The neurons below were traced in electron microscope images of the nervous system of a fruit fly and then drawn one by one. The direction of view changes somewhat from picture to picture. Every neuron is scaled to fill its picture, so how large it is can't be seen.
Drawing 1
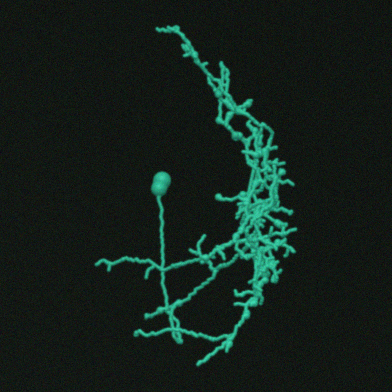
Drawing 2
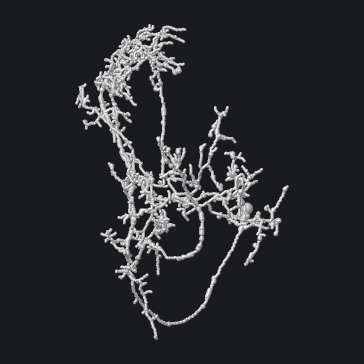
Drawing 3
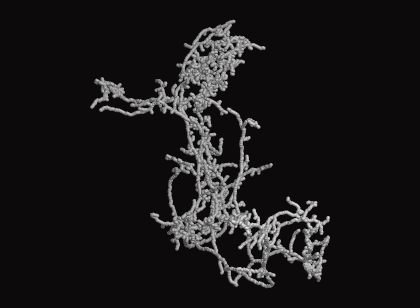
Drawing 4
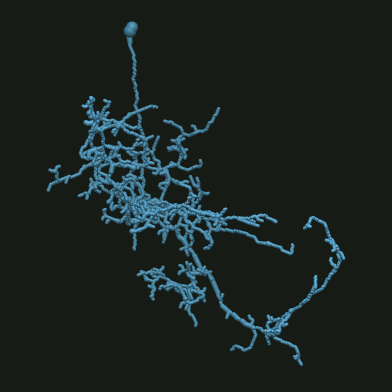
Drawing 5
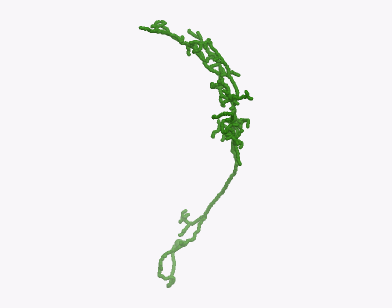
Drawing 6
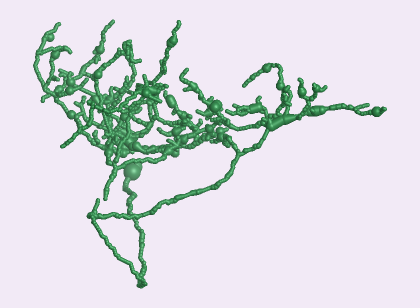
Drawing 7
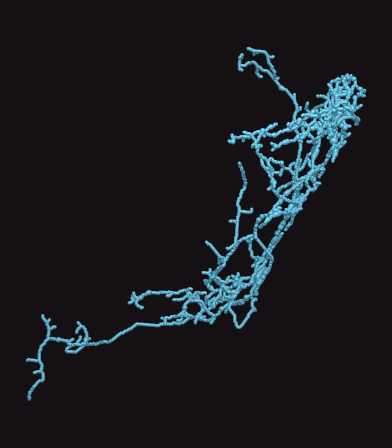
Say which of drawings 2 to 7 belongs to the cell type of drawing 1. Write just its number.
5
